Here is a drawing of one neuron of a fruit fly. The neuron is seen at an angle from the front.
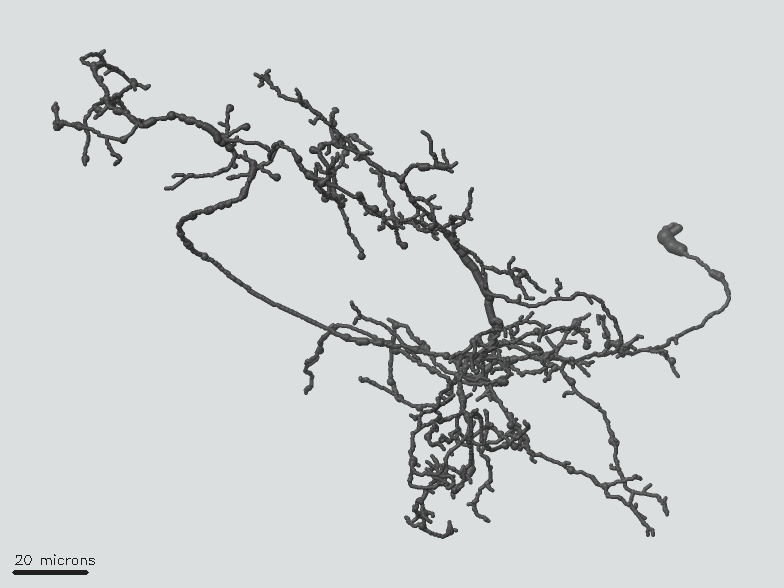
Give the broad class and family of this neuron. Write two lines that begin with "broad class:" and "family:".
broad class: central-brain intrinsic neuron
family: hemilineage VLPl&p1_posterior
